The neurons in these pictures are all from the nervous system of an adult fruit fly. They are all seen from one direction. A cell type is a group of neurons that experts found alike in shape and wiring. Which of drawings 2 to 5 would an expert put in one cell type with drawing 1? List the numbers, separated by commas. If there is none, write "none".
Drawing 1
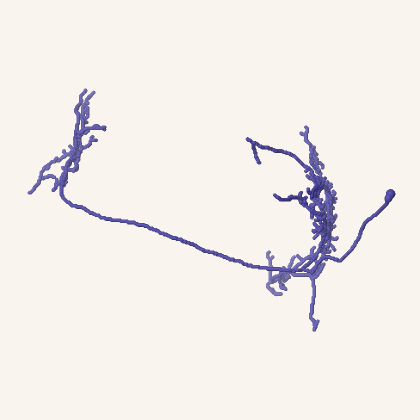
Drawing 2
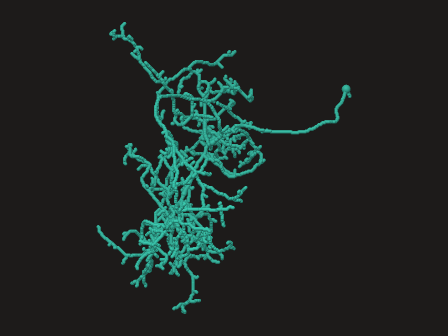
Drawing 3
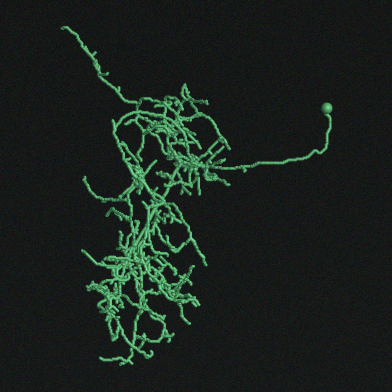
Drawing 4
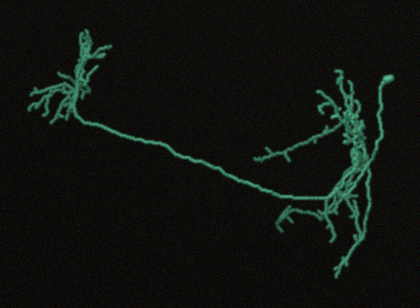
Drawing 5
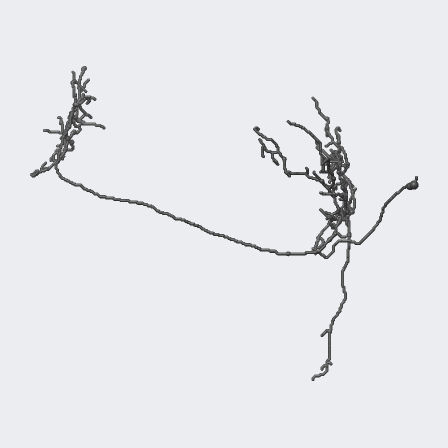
4, 5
